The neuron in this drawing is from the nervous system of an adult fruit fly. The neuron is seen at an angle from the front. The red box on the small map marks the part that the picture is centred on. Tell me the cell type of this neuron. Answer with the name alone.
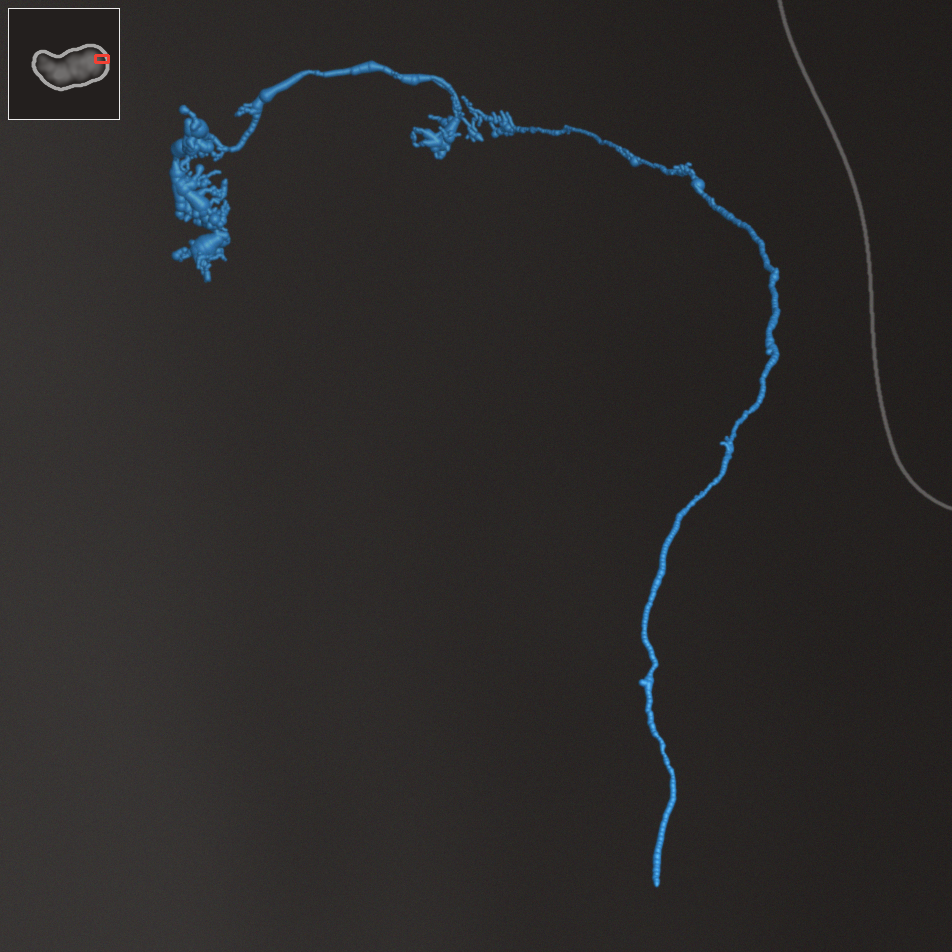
L5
